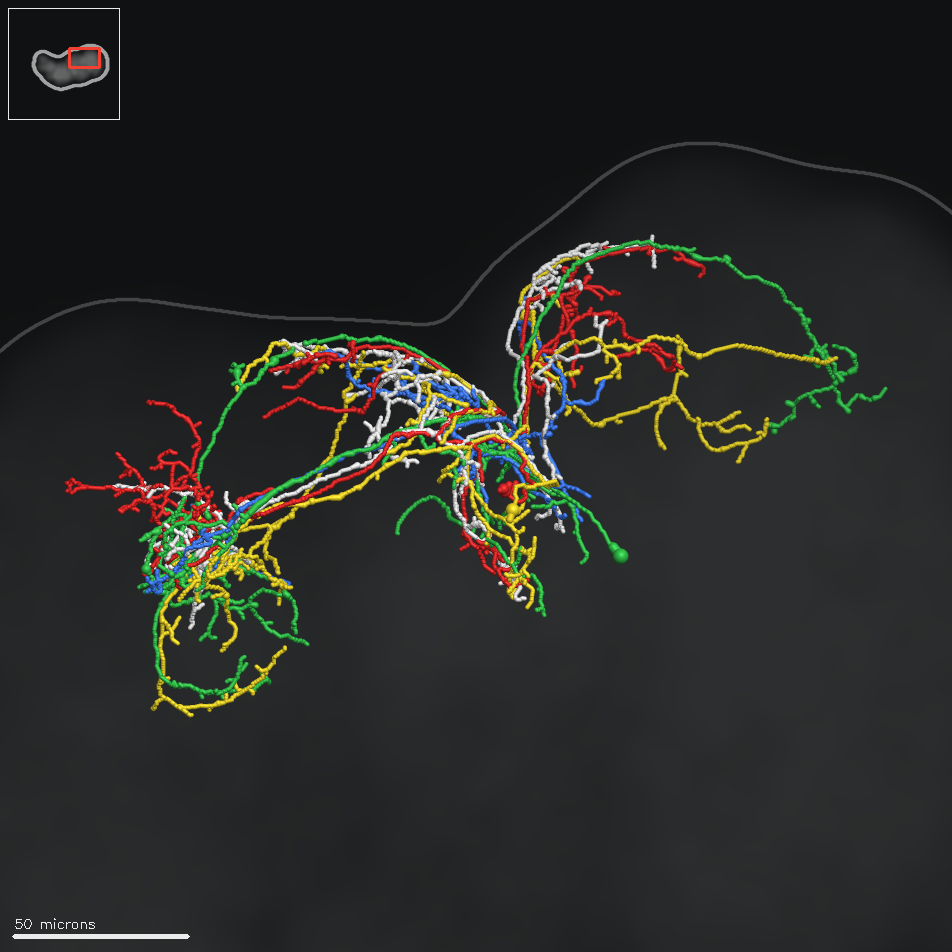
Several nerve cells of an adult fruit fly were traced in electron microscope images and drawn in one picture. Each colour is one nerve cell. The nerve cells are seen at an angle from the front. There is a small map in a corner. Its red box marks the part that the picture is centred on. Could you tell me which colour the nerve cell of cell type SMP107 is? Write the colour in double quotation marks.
"white"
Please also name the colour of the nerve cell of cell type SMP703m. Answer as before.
"green"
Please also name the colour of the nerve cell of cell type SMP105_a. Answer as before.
"blue"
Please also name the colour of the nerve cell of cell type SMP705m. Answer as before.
"yellow"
